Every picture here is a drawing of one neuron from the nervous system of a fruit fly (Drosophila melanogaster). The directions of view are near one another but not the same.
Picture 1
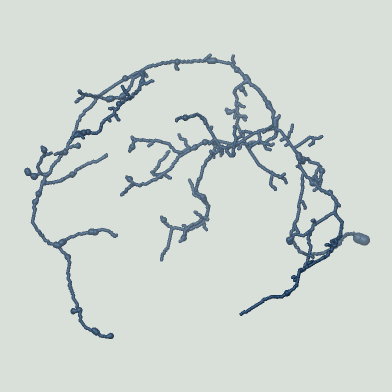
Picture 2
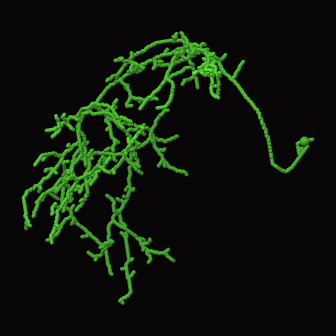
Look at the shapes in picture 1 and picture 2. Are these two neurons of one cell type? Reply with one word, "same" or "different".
same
